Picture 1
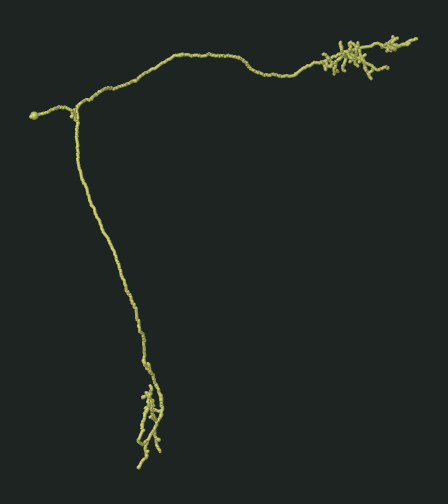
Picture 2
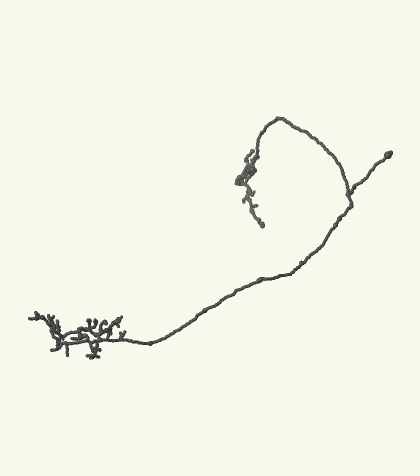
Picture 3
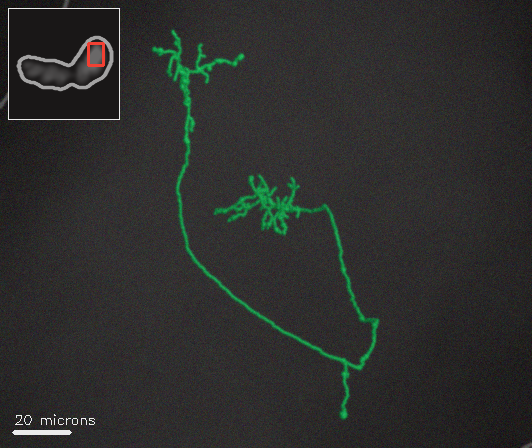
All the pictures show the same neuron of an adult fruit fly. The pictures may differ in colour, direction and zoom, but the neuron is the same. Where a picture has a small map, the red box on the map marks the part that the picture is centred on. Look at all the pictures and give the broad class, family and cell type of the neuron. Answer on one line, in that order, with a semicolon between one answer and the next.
visual projection neuron; MeVP; MeVP1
